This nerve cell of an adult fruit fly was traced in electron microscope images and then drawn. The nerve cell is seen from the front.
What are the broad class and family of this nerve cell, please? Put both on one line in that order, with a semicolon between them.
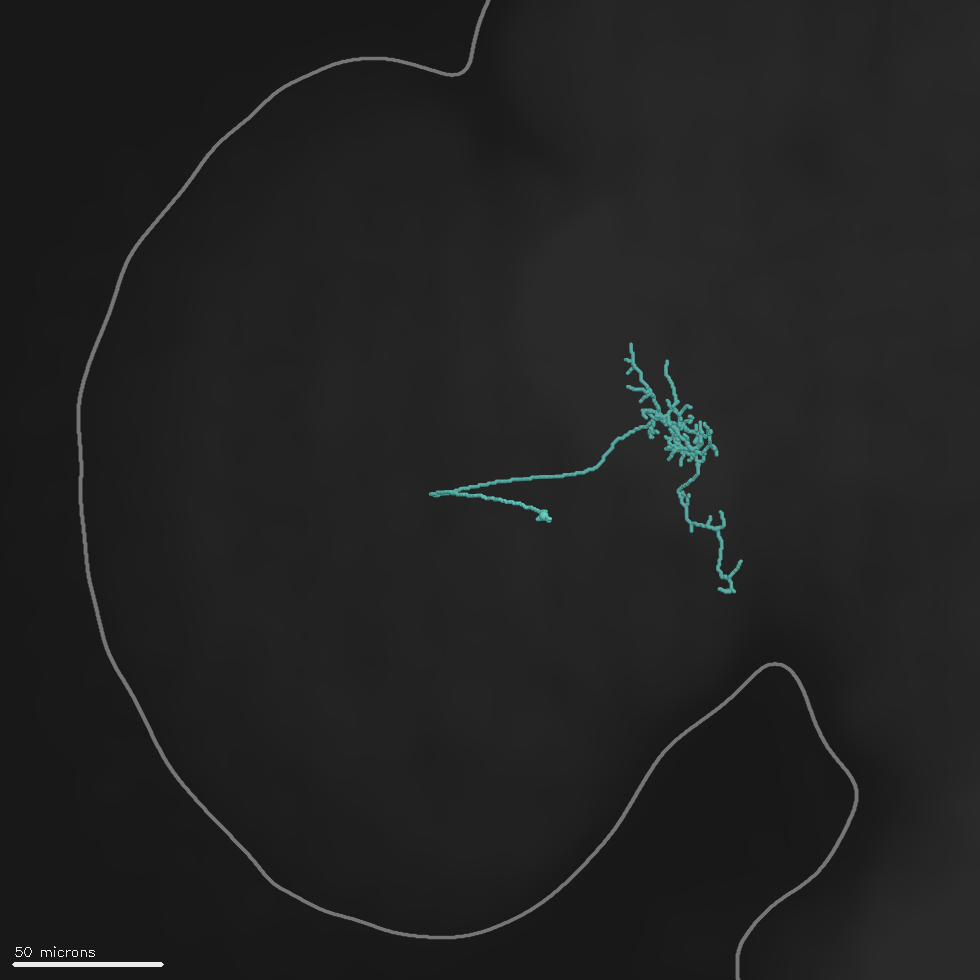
optic-lobe intrinsic neuron; Tm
